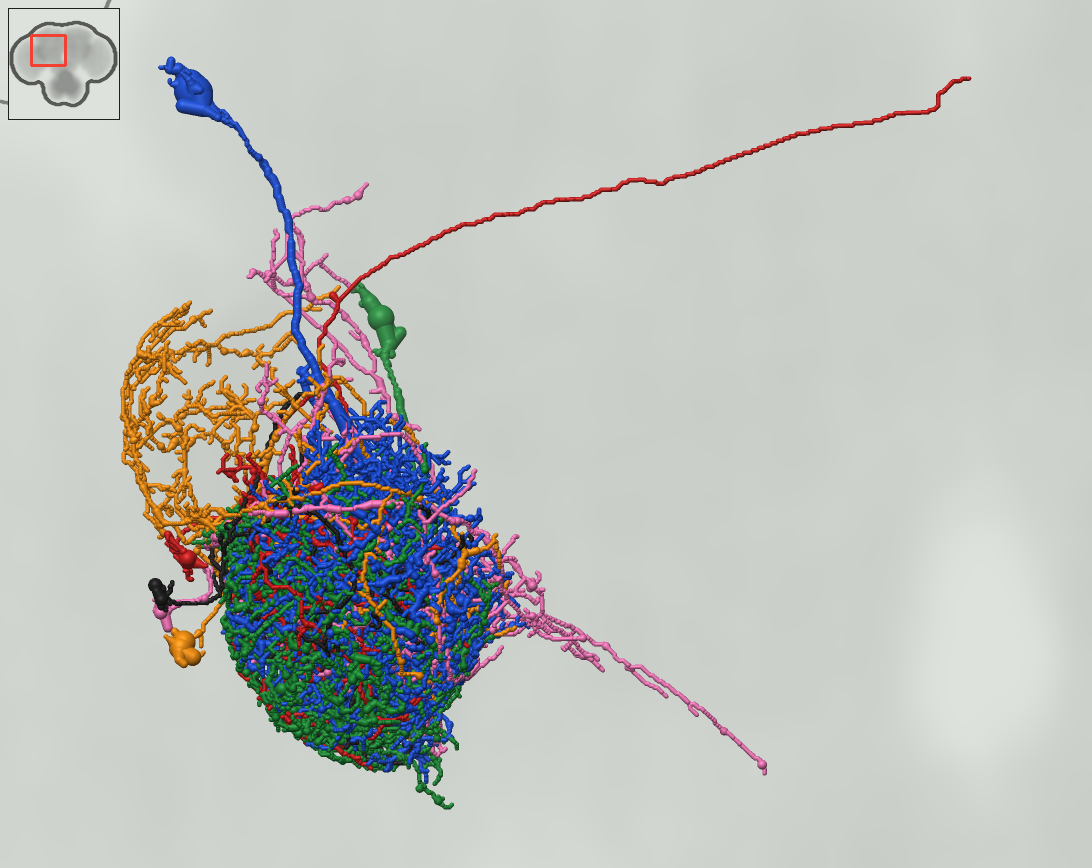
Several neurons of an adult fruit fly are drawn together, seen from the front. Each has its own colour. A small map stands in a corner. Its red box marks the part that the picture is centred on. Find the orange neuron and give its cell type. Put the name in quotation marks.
"AVLP105"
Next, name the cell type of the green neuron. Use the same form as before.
"AVLP544"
